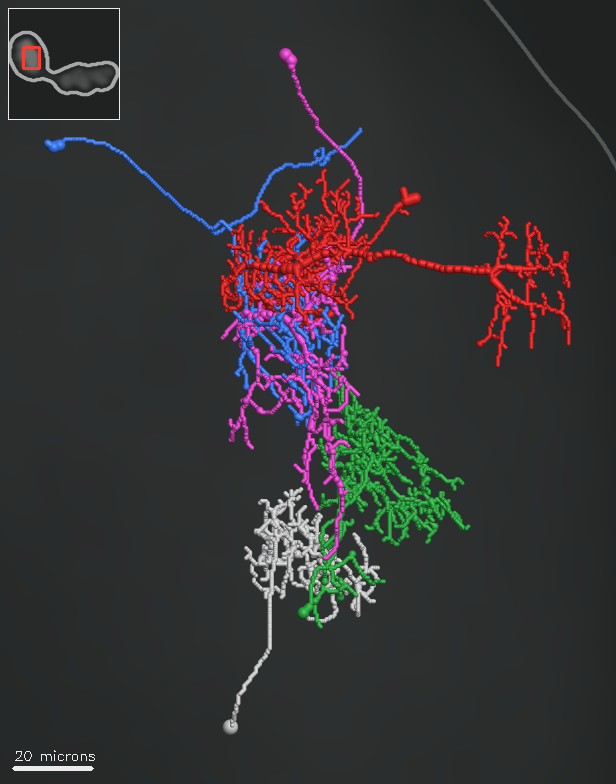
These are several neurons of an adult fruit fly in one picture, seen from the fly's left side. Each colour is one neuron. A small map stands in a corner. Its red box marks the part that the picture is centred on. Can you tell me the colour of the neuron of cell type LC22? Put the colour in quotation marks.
"magenta"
